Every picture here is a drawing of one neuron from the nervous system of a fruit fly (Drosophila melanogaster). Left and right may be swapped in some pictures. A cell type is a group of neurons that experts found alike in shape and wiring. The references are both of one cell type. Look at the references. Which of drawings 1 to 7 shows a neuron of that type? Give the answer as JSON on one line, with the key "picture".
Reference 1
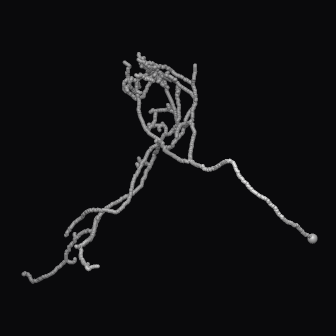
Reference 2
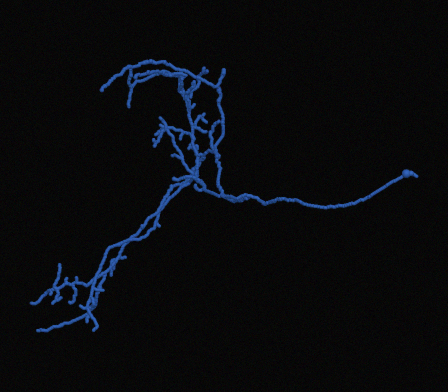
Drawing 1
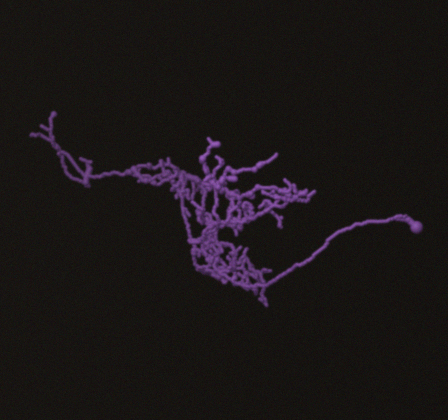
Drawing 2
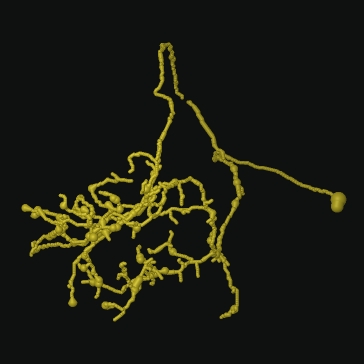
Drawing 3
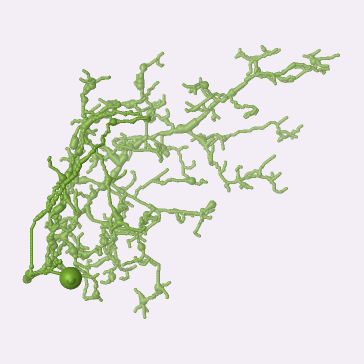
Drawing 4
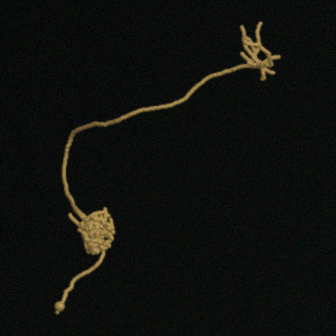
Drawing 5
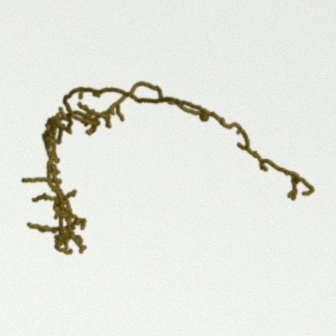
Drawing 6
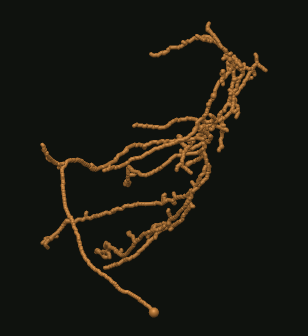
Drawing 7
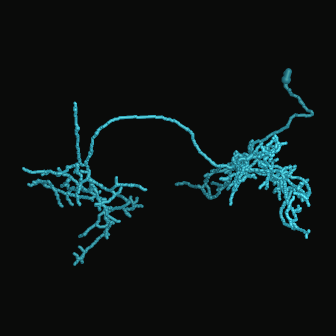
{"picture": 6}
